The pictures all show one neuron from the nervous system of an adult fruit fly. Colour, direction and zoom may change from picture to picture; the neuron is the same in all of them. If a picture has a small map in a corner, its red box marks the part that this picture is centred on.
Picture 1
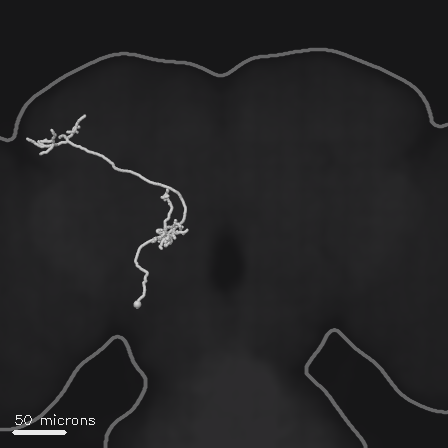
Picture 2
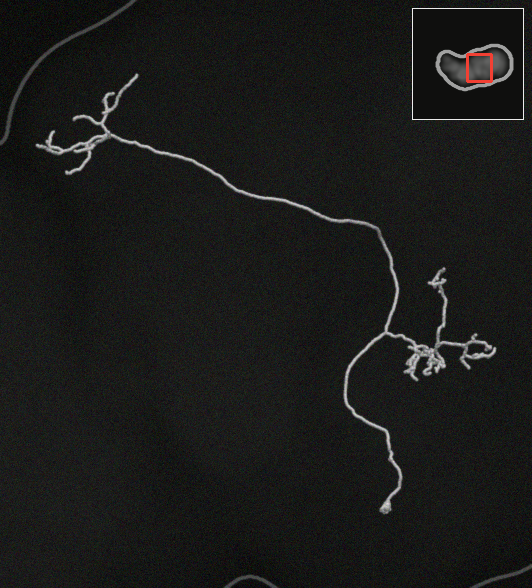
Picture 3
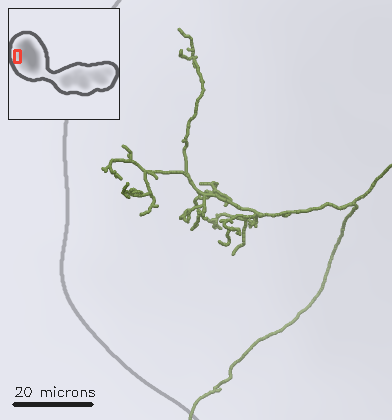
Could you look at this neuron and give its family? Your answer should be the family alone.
hemilineage ALv1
